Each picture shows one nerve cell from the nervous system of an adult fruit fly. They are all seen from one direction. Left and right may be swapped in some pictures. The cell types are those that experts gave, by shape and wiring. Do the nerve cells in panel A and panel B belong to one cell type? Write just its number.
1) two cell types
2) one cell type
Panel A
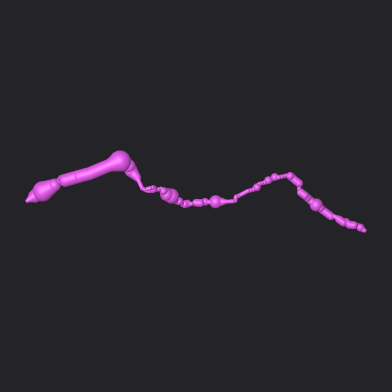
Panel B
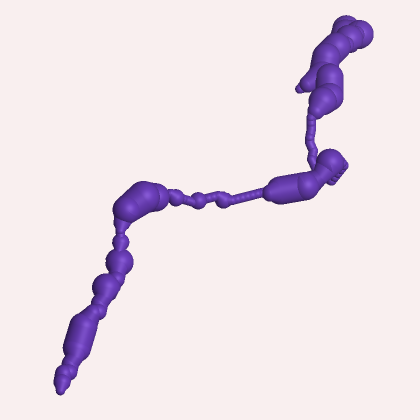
2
